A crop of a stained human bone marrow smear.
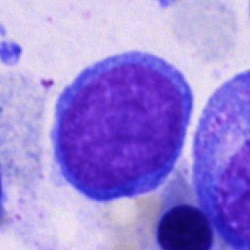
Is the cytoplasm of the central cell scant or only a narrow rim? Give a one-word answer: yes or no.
Yes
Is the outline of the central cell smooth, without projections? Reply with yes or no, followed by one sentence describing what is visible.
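Yes. The cell has a smooth, round to slightly oval outline.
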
